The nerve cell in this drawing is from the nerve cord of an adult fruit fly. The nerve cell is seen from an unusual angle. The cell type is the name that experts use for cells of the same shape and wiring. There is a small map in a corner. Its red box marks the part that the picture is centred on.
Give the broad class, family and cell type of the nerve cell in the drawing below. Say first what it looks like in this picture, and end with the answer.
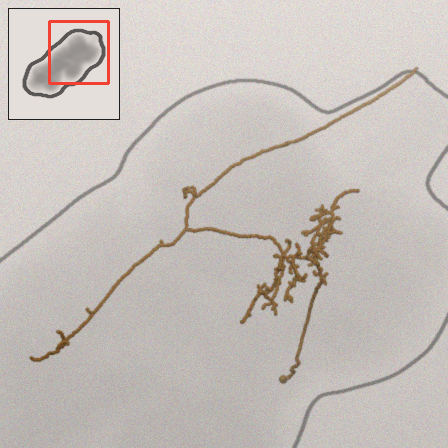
In this view it is about as wide as it is tall. Its broad class is ascending neuron. The family is hemilineage 06A. Its cell type is AN06A112.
